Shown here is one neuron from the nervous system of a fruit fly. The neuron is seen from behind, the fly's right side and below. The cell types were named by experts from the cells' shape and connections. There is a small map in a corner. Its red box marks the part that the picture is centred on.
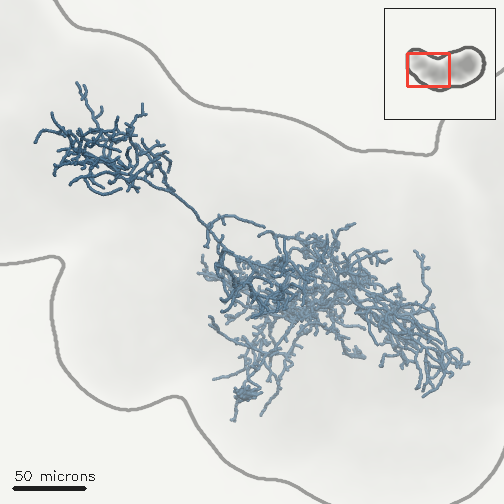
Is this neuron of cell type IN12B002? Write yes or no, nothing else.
yes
